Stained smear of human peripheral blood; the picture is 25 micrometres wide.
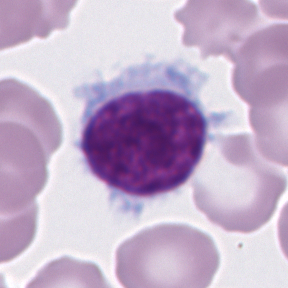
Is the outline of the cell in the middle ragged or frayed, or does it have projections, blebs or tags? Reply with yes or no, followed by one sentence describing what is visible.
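Yes. Fine hair-like projections fringe the cytoplasmic border.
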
